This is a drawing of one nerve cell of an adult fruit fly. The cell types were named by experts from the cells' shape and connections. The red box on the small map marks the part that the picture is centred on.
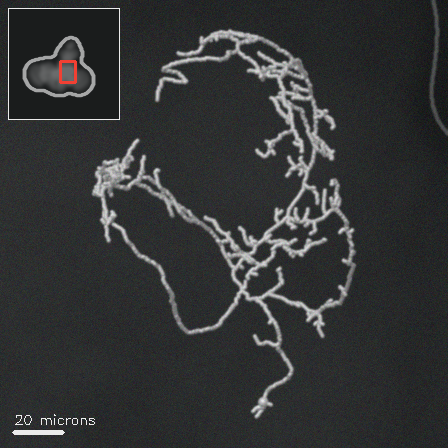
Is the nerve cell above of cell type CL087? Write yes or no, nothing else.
yes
